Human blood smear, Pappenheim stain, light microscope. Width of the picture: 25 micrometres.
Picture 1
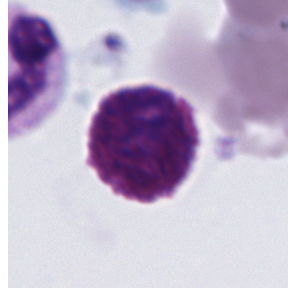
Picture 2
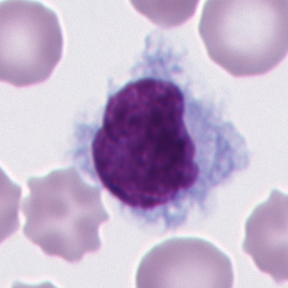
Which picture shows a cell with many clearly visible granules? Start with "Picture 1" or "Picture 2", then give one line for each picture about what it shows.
Picture 1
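What picture 1 shows: Dark purple granules cover the whole cell.
What picture 2 shows: No granules are visible in the cytoplasm.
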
